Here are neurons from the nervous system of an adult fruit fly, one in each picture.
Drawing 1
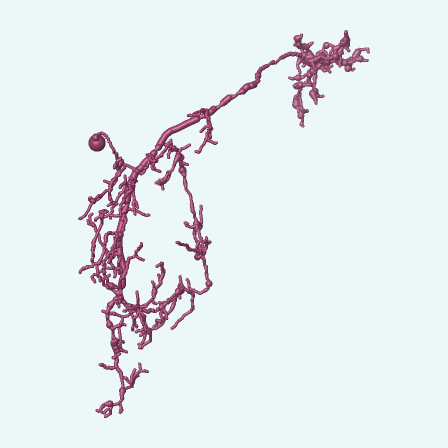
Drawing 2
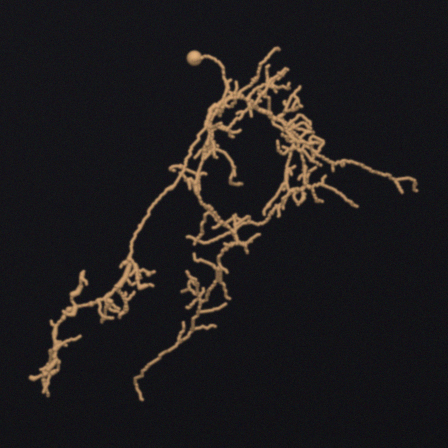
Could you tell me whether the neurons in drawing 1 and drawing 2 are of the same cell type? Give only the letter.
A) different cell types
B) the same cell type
B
